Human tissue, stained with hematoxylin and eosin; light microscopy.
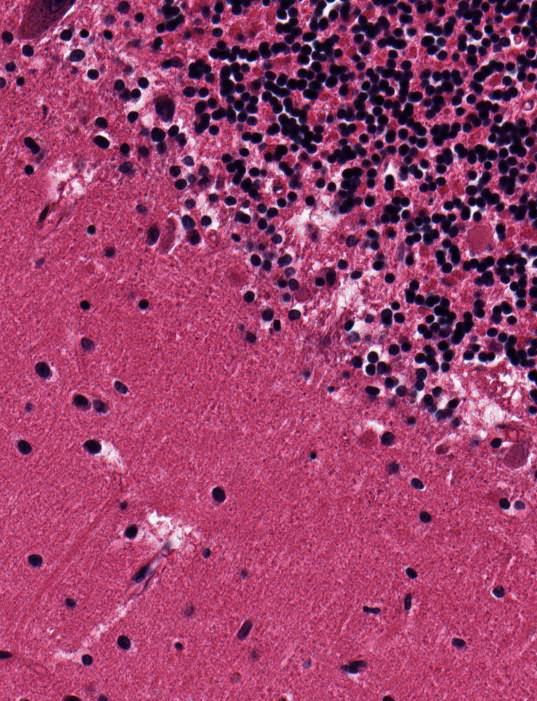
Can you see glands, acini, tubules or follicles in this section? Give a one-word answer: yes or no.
No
